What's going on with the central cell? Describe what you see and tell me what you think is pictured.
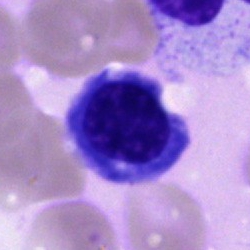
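Look at how dense the chromatin is in the middle cell, a dark purple all through. Its cytoplasm is deep blue, and you won't find any granules in it. The cell with purple granules, near its upper right, is a different cell. The central cell is an erythroblast.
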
